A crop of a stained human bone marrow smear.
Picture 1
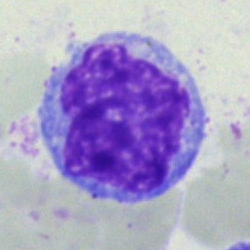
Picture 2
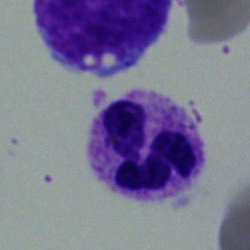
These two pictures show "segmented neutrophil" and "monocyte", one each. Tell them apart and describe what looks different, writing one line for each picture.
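In picture 1 we see a monocyte: The nucleus fills most of the cell.
In picture 2 we see a segmented neutrophil: The cytoplasm is plentiful and pale pinkish-lilac.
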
